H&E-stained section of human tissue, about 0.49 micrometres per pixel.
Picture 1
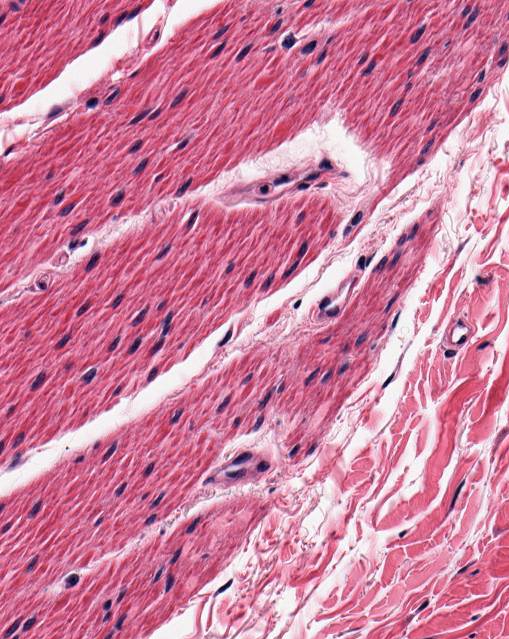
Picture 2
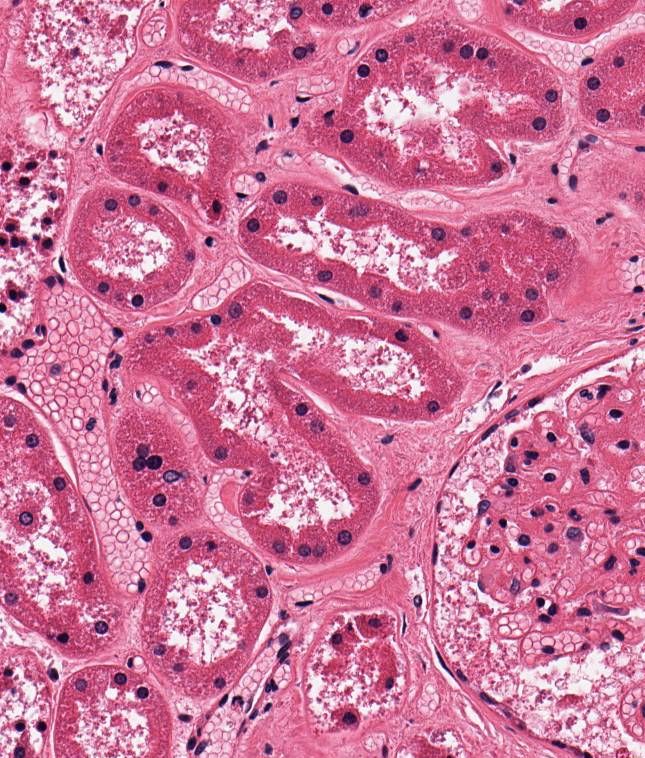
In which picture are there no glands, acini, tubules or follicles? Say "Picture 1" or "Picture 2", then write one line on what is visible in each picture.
Picture 1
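What picture 1 shows: No epithelium or glands are present anywhere in the field.
What picture 2 shows: Most of the field is filled with closely packed tubules cut both across and lengthwise, and a glomerulus sits at the lower right edge.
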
